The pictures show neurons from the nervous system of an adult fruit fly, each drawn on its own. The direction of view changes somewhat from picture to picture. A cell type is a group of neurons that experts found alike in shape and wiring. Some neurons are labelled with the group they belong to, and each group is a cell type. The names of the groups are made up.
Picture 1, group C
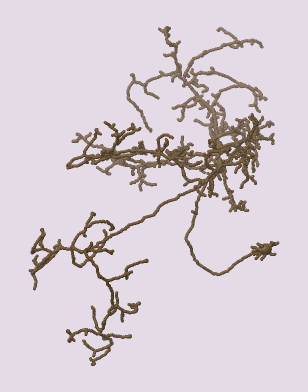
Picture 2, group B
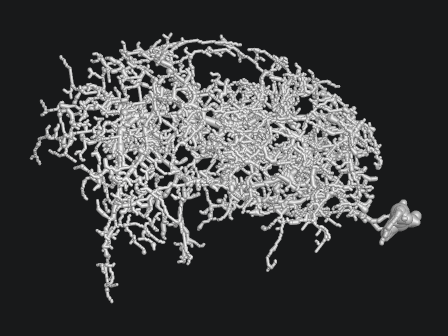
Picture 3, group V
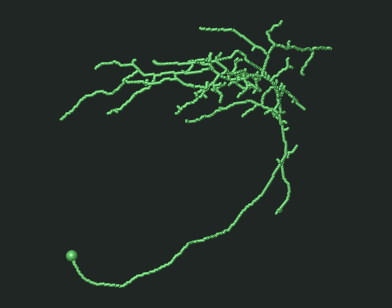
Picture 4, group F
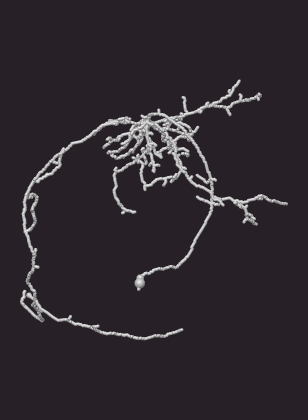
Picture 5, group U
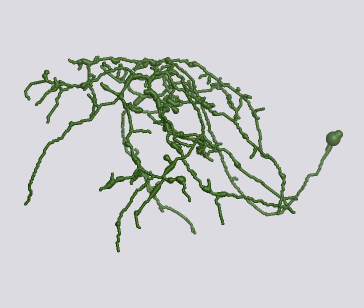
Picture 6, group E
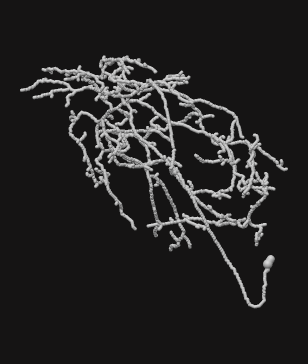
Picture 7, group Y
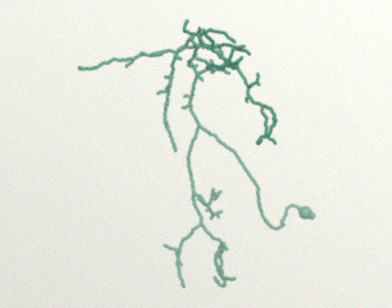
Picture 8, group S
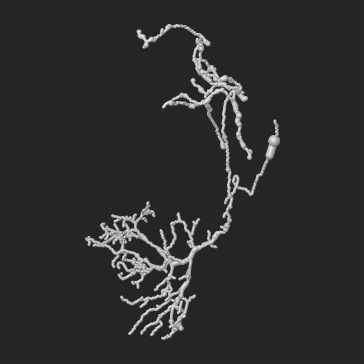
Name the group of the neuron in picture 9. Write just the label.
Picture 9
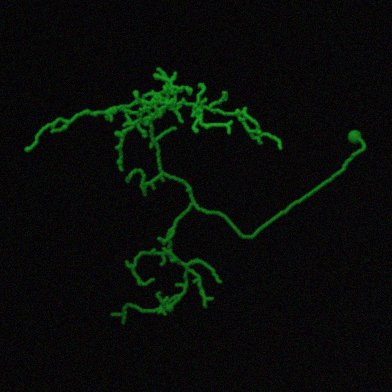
group Y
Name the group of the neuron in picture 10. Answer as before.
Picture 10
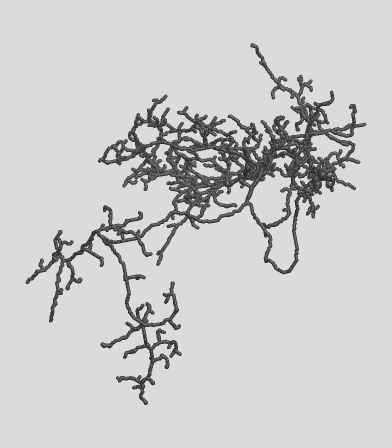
group C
